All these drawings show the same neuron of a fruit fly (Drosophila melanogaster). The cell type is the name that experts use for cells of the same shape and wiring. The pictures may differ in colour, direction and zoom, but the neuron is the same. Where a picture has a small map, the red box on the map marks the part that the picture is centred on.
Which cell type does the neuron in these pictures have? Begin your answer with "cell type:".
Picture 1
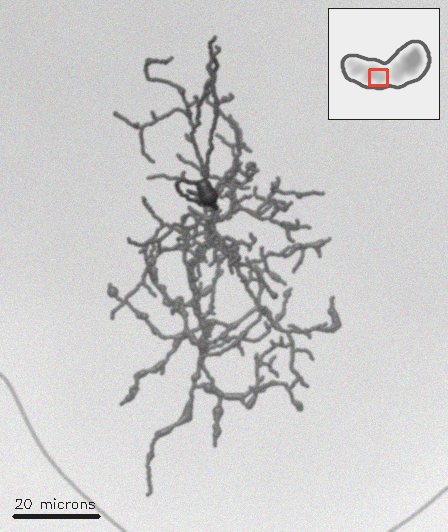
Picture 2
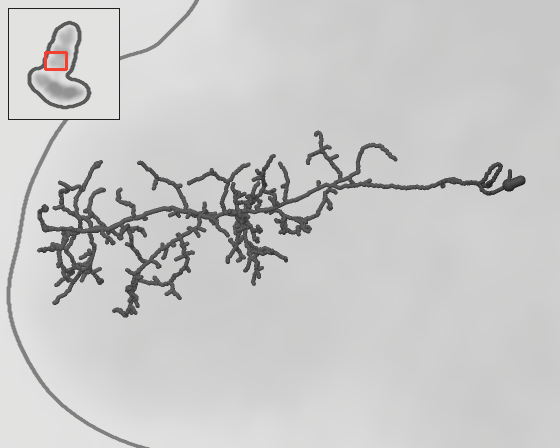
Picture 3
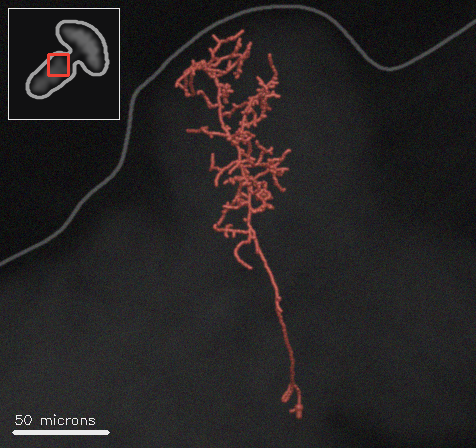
cell type: IN12B023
